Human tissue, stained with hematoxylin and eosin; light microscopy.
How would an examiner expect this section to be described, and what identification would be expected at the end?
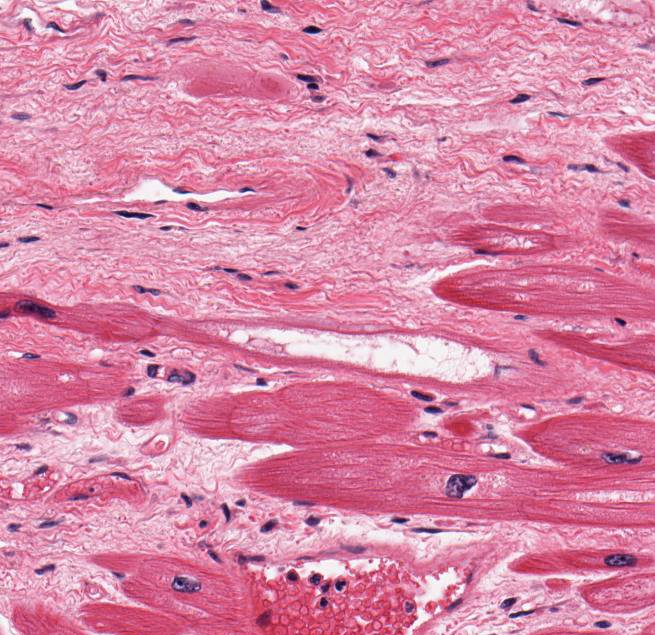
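The muscle fibres have centrally placed nuclei, and their cytoplasm stains a deep, dense pink. Several of these nuclei, for example at the lower right, are large, dark and irregular in outline. Scattered through the collagen are thin, dark, spindle-shaped nuclei. The section is atrial appendage of the heart.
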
